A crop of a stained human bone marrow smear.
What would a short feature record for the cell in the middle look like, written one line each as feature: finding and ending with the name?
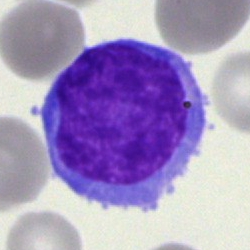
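Surface: small bleb-like projections, mostly along the lower and right edges
Nucleus: fills most of the cell
Cytoplasm: a rim only, widest below the nucleus
Chromatin: purple and mottled, with lighter and darker patches
Cell type: blast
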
